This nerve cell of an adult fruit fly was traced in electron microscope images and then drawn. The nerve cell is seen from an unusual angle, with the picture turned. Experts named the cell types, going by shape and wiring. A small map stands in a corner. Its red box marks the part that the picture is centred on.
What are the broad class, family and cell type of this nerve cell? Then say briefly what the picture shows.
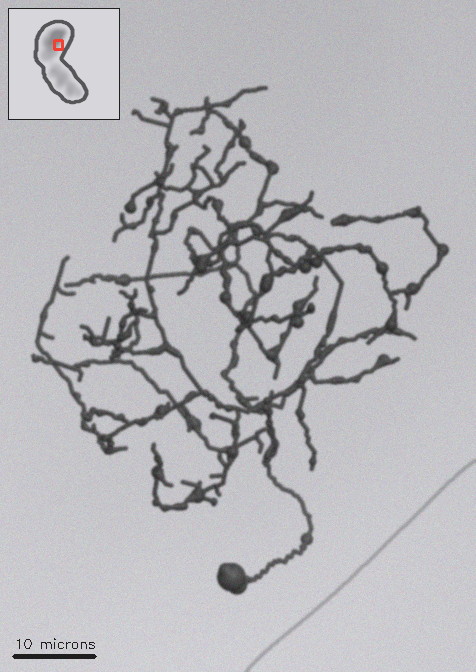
This is a central-brain intrinsic neuron. The family is hemilineage LHp1. The cell type is CB1219. The cell body is at the bottom of the picture. From top to bottom in the picture it spans about 60 microns. The picture shows dozens of branch ends.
